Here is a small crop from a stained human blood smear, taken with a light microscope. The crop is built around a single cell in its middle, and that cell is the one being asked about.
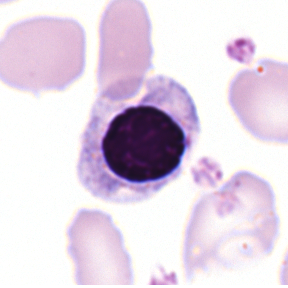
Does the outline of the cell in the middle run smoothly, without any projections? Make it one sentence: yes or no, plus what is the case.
Yes, the outline of the cell is smooth.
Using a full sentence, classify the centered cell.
Seen at the centre of the crop is a normoblast.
